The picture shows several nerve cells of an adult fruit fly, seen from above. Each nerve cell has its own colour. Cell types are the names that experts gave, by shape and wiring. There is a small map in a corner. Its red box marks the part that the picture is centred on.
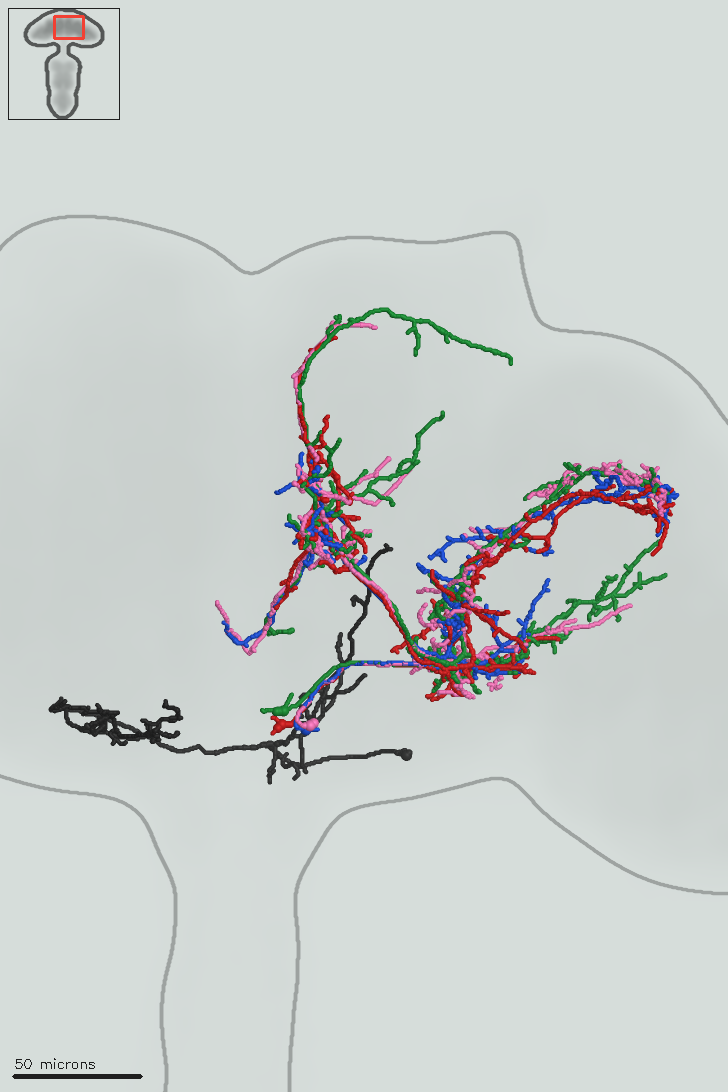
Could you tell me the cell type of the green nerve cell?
SMP316_a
